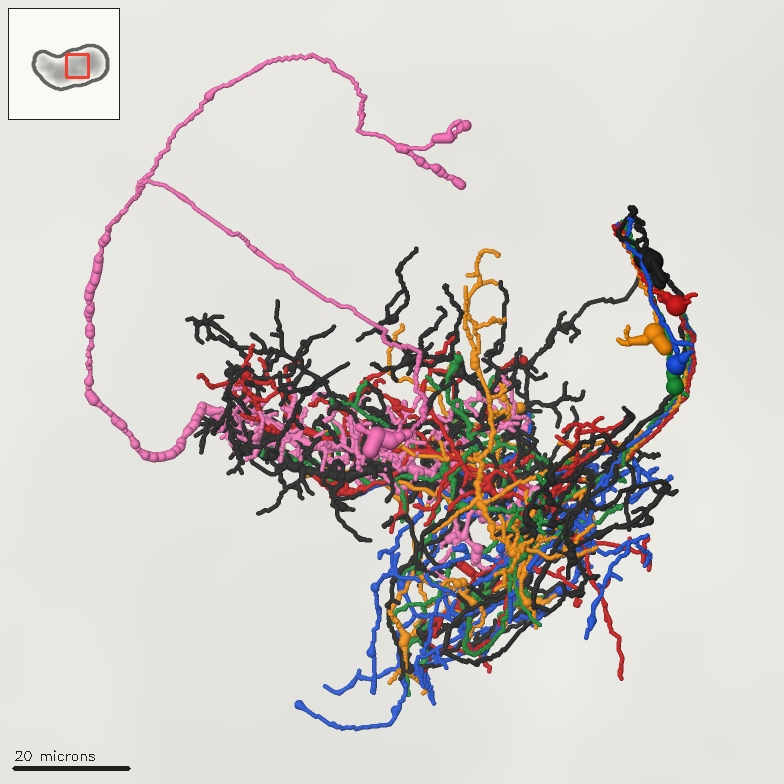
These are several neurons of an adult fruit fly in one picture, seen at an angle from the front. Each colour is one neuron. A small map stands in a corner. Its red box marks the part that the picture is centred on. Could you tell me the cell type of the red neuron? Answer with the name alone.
PS022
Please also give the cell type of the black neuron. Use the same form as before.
PS020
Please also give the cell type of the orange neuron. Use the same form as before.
PS025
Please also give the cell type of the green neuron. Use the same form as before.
PS021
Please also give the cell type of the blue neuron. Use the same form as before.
PS024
